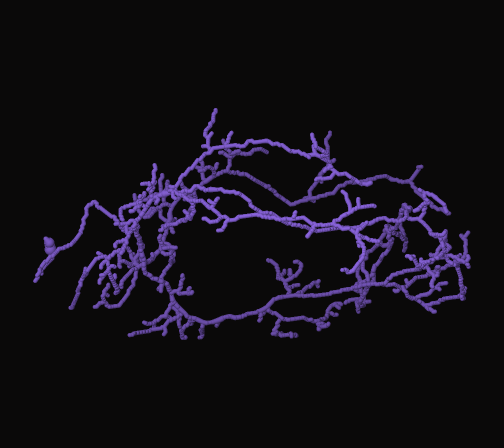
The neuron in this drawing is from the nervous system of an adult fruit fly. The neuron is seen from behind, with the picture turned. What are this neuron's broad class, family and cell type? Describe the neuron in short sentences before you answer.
The cell body can be seen on the left of the picture. The picture shows dozens of branch ends. It is a nerve-cord intrinsic neuron. Its family is hemilineage 04B. Its cell type is IN04B053.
